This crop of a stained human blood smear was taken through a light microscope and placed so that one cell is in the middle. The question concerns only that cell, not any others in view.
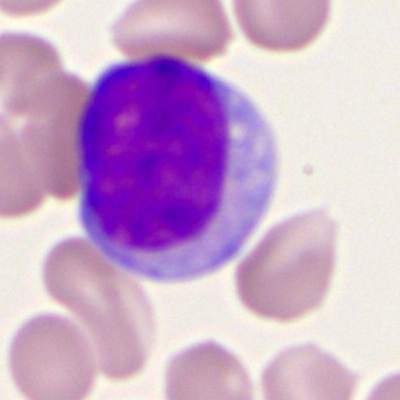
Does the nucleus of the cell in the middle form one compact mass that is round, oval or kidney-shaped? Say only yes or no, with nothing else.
Yes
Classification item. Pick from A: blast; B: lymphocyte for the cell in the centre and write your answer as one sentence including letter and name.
The cell centred in the crop is a blast, and the correct option is thus A.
